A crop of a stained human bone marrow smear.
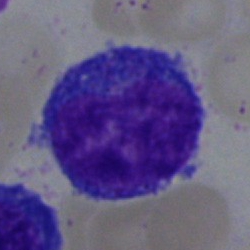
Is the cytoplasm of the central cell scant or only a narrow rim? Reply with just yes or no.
Yes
